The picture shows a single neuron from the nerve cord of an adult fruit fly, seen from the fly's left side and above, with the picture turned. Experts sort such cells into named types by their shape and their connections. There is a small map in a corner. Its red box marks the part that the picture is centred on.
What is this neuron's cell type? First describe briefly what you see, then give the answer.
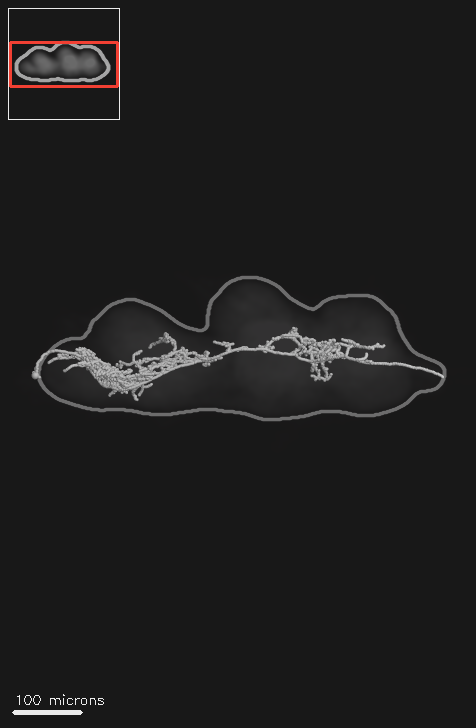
From left to right in the picture it spans about 600 microns. In this view it is more than twice as wide as it is tall. It is an ascending neuron. Its cell type is ANXXX055.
